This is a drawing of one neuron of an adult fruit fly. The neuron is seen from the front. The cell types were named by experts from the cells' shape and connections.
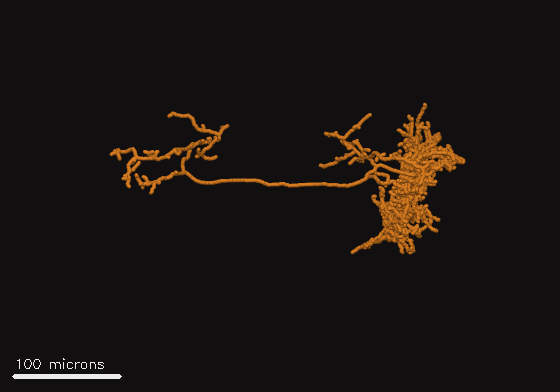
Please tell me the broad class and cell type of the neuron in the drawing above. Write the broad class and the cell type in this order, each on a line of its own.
central-brain intrinsic neuron
AVLP575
